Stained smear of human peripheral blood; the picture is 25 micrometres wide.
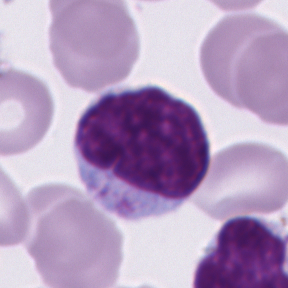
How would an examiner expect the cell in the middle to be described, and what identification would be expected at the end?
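An oval nucleus, about 12 by 9 micrometres, fills about 70% of the area of a cell about 12 micrometres across. The nucleus sits toward the top and has a small notch on its lower-left margin, leaving the cytoplasm as a band along the bottom. That cytoplasm is pale greyish blue and holds a few fine purple granules. It is a large granular lymphocyte.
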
